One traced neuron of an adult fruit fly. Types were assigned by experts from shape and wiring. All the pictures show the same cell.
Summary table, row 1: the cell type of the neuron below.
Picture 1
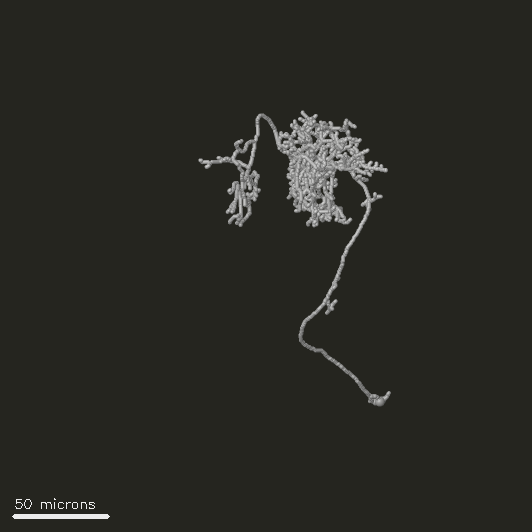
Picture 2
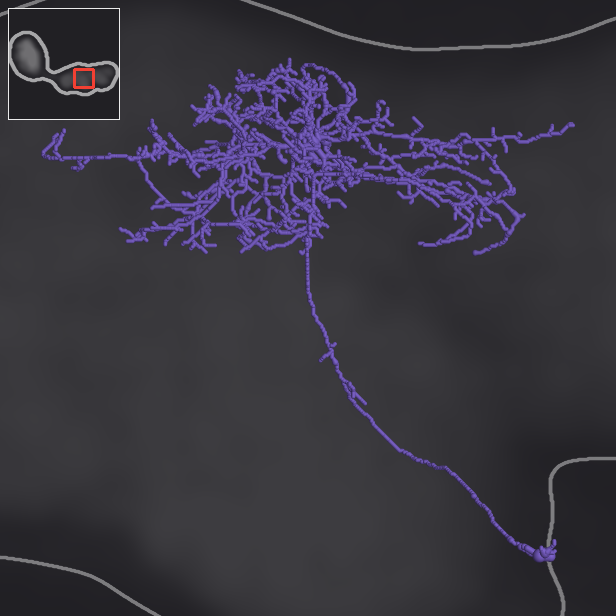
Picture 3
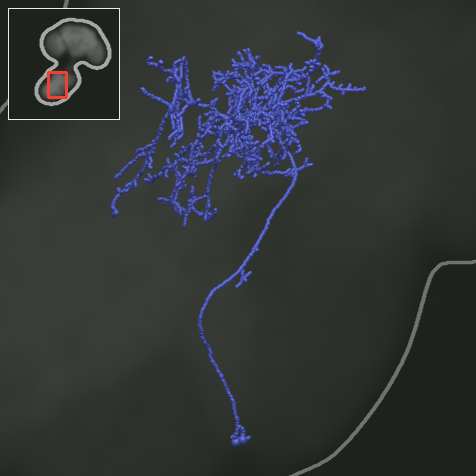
IN06A020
